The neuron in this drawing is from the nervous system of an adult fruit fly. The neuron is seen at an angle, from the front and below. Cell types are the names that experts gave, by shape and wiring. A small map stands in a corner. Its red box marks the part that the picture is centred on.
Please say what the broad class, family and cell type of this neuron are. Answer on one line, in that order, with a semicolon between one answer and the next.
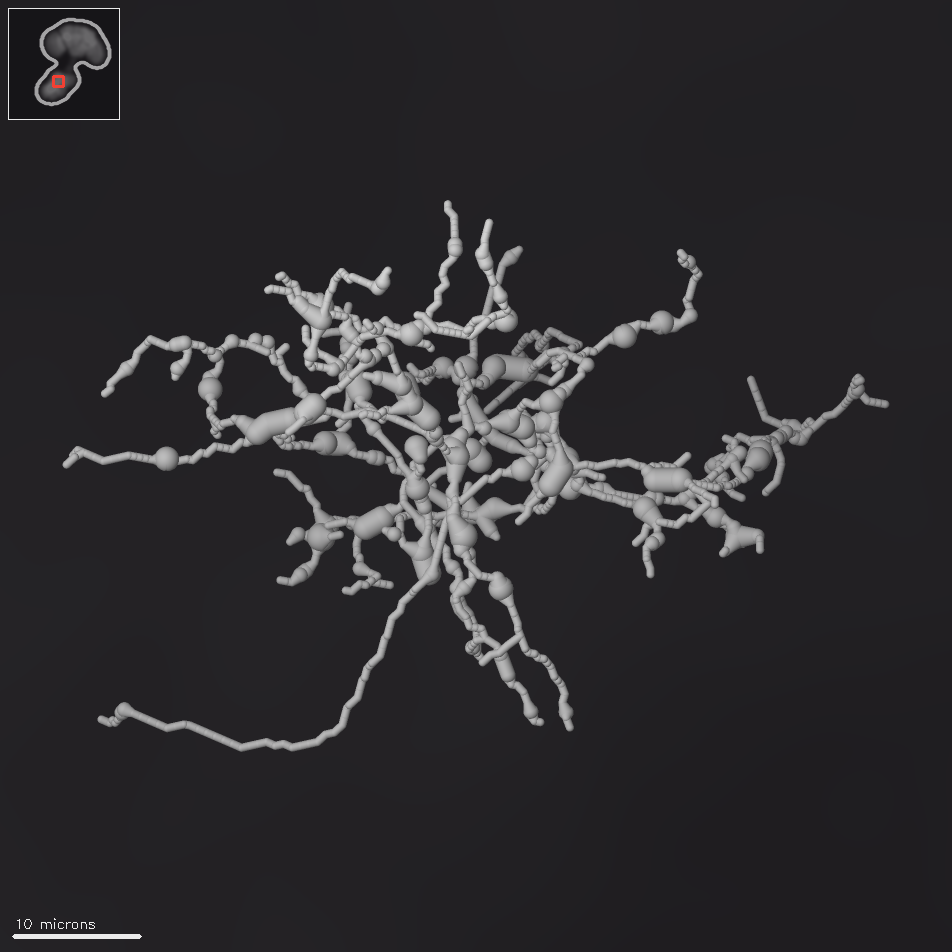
nerve-cord intrinsic neuron; hemilineage 01B; IN01B049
